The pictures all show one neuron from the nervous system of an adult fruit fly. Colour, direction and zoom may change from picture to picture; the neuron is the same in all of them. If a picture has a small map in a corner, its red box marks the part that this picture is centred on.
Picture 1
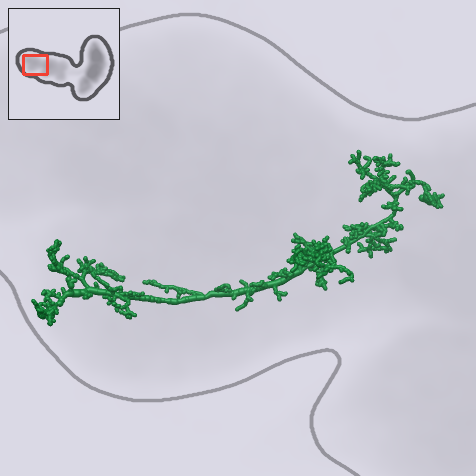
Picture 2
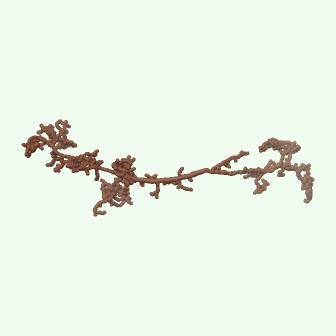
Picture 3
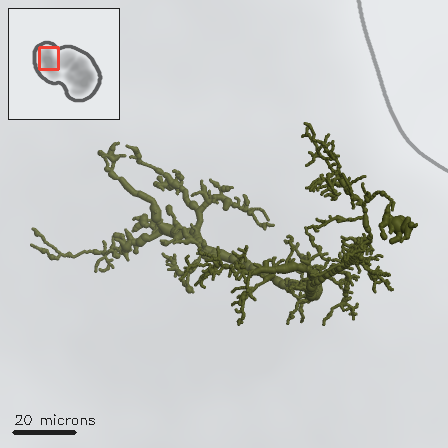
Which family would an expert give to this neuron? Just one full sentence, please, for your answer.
As its family, the neuron has hemilineage 11A.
